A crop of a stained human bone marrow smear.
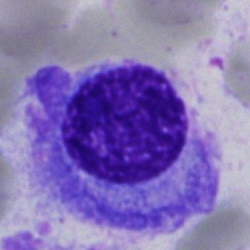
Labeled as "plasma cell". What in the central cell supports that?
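In this plasma cell, the chromatin is dark purple and coarsely clumped.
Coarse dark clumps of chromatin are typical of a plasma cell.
Here the chromatin fits that pattern. The cytoplasm is abundant and blue-violet, with its widest part below the nucleus.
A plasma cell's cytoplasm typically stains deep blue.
A darker purple rounded bulge sits at the upper left of the cell, beside the nucleus.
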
